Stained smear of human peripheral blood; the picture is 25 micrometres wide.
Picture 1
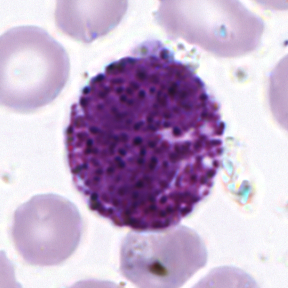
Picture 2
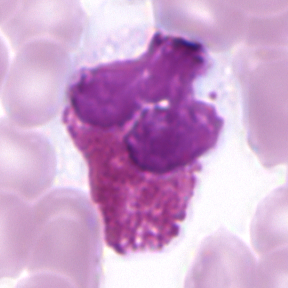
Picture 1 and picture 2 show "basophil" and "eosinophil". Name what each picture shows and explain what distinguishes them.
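Picture 1 shows the basophil, and picture 2 shows the eosinophil. Point one, the nucleus: in picture 1 it is hidden beneath the granules, while in picture 2 it is split into two large lobes that lie in the upper half of the cell and stain dense dark purple.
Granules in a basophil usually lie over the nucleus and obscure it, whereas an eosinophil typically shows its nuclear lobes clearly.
Point two, the granules: the basophil is packed with coarse dark purple granules that reach right to the cell edge and make the outline bumpy, while the coarse granules of the eosinophil are reddish-purple and packed densely through the lower half of the cell. Finally, a small pale gap runs across the right half of the cell in picture 1.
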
